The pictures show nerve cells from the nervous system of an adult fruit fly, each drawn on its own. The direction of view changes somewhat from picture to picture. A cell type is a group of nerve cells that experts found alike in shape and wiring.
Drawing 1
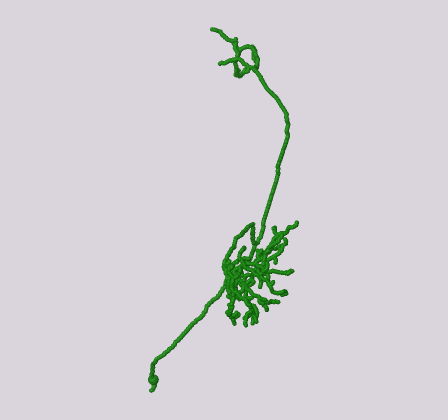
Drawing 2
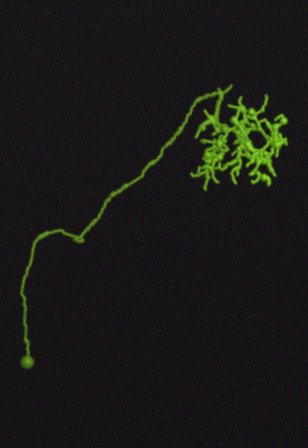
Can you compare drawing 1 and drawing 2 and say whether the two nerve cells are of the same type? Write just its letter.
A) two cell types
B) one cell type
A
